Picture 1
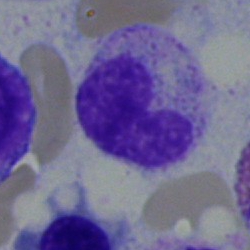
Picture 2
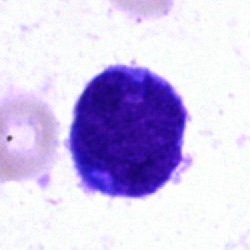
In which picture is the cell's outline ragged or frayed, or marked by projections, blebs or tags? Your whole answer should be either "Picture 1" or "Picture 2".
Picture 2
